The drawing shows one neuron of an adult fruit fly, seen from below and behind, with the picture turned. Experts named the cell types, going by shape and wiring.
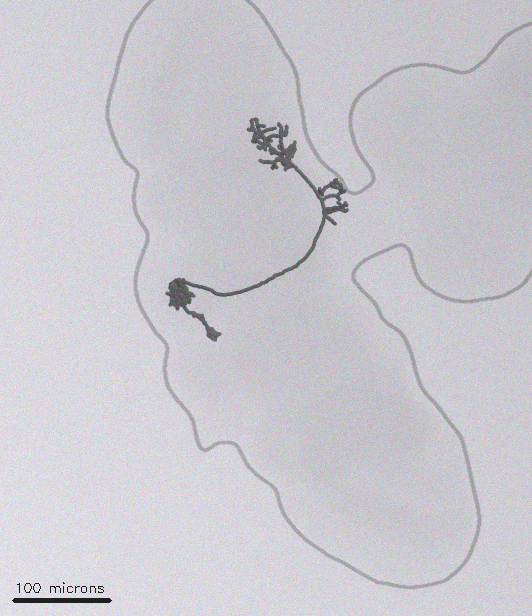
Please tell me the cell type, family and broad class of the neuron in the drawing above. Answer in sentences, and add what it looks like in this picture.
It is of cell type DC1_adPN. Its family is called class ALPN. Its broad class is central-brain intrinsic neuron. By the scale bar it is about 250 microns tall in this view. As drawn here it is about as wide as it is tall.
